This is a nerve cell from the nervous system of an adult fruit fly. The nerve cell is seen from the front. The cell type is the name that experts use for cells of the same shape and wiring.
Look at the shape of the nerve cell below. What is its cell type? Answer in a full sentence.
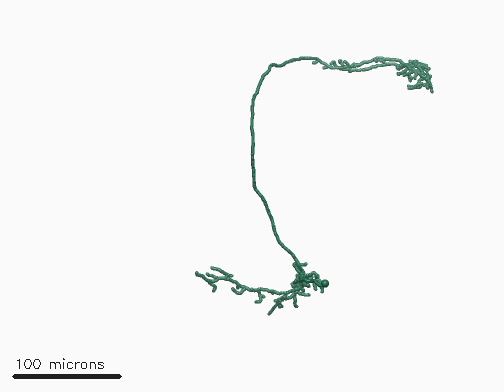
The cell type is CB0648.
